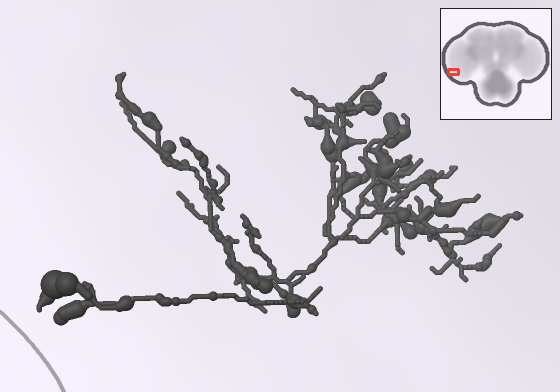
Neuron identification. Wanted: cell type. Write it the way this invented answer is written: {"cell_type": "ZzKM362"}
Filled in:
{"cell_type": "Dm10"}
